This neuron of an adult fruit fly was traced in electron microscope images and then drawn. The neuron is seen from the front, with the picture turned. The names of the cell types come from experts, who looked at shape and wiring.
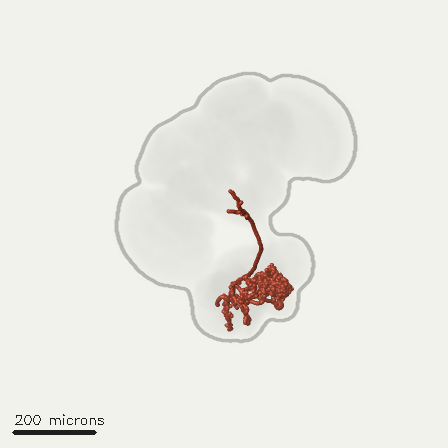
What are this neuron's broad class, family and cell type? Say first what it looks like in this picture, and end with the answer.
By the scale bar it is about 350 microns tall in this view. As drawn here it is taller than it is wide. This is an ascending neuron. The family is hemilineage 19B. The cell type is AN19B010.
